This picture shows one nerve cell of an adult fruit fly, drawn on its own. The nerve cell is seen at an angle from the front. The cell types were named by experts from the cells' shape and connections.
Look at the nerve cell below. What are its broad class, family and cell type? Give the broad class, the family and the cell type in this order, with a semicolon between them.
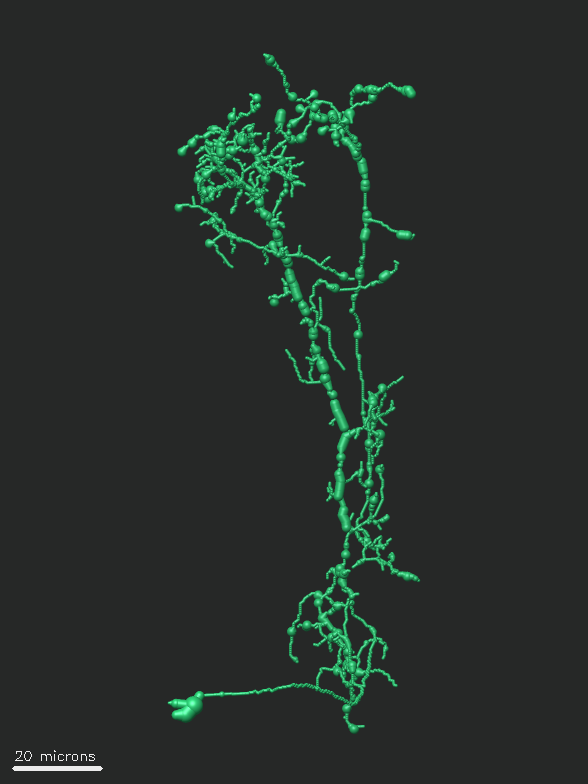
central-brain intrinsic neuron; hemilineage WEDa2; WEDPN2B_a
